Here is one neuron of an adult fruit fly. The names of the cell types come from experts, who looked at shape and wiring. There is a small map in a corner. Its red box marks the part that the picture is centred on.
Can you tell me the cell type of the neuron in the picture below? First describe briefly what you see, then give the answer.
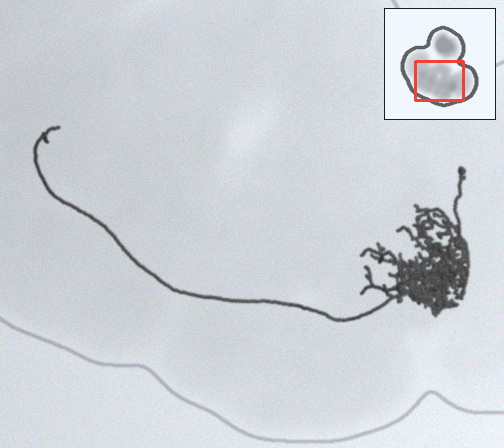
Its cell body lies on the right of the picture. As drawn here it is wider than it is tall. It is a central-brain intrinsic neuron. It is of cell type CB2049.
